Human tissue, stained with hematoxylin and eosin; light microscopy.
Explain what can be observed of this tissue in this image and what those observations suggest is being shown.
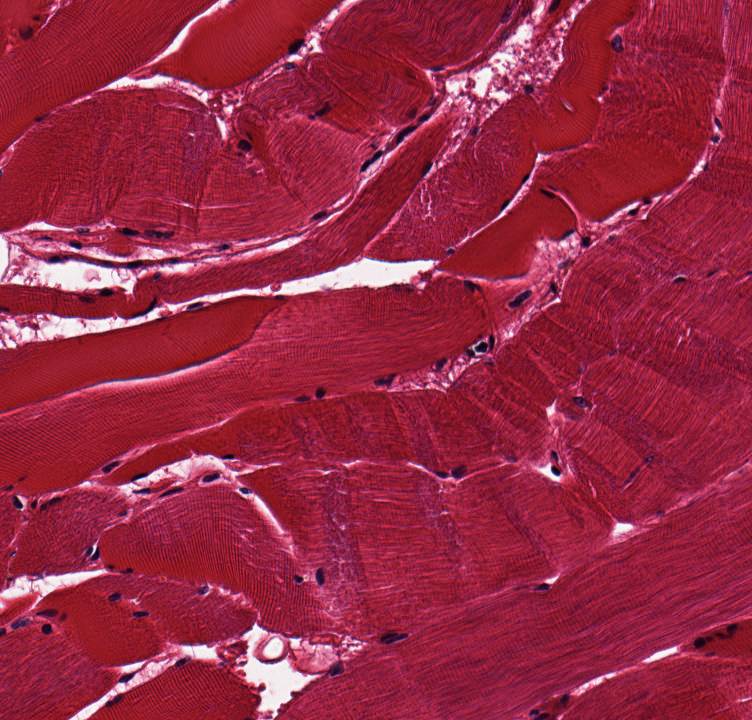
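Many of the fibres show fine transverse cross-striations across their width. Their nuclei are small, dark and elongated and lie at the fibre edges. Between fibres run thin strands of loose pale connective tissue with scattered spindle-shaped nuclei, and a small round vessel profile lies near the bottom edge, left of centre. This is skeletal muscle.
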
